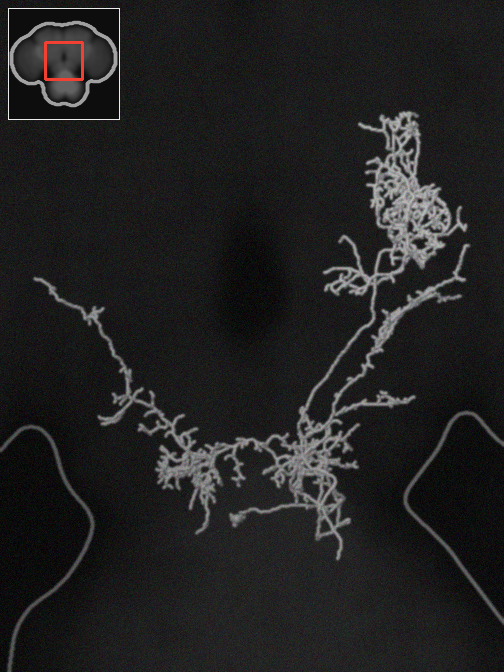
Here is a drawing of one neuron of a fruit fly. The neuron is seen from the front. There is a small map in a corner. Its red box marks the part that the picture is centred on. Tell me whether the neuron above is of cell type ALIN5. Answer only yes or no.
no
